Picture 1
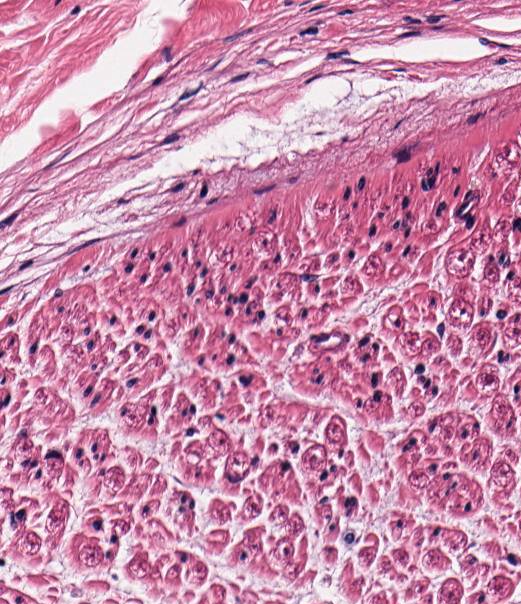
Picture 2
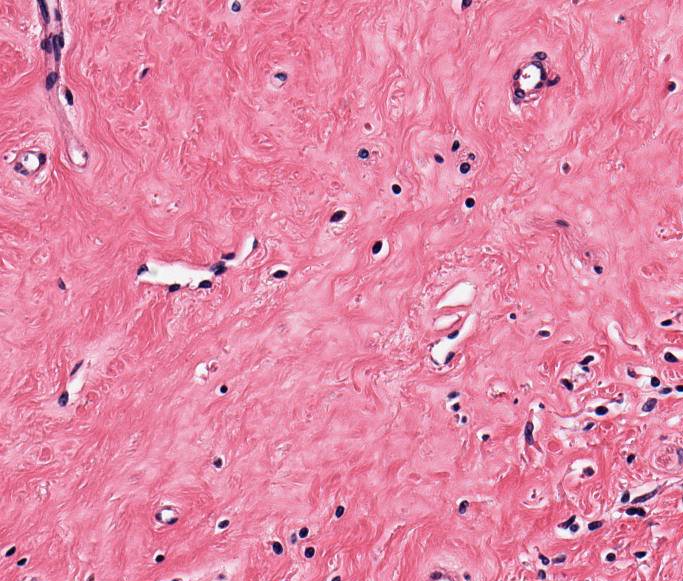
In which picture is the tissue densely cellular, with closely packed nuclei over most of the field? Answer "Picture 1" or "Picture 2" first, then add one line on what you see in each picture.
Picture 1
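In picture 1: A band of fibrous connective tissue crosses the upper part of the field diagonally, with densely cellular tissue filling the rest below it.
In picture 2: Cells are sparse, with small dark nuclei widely scattered through the collagen.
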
